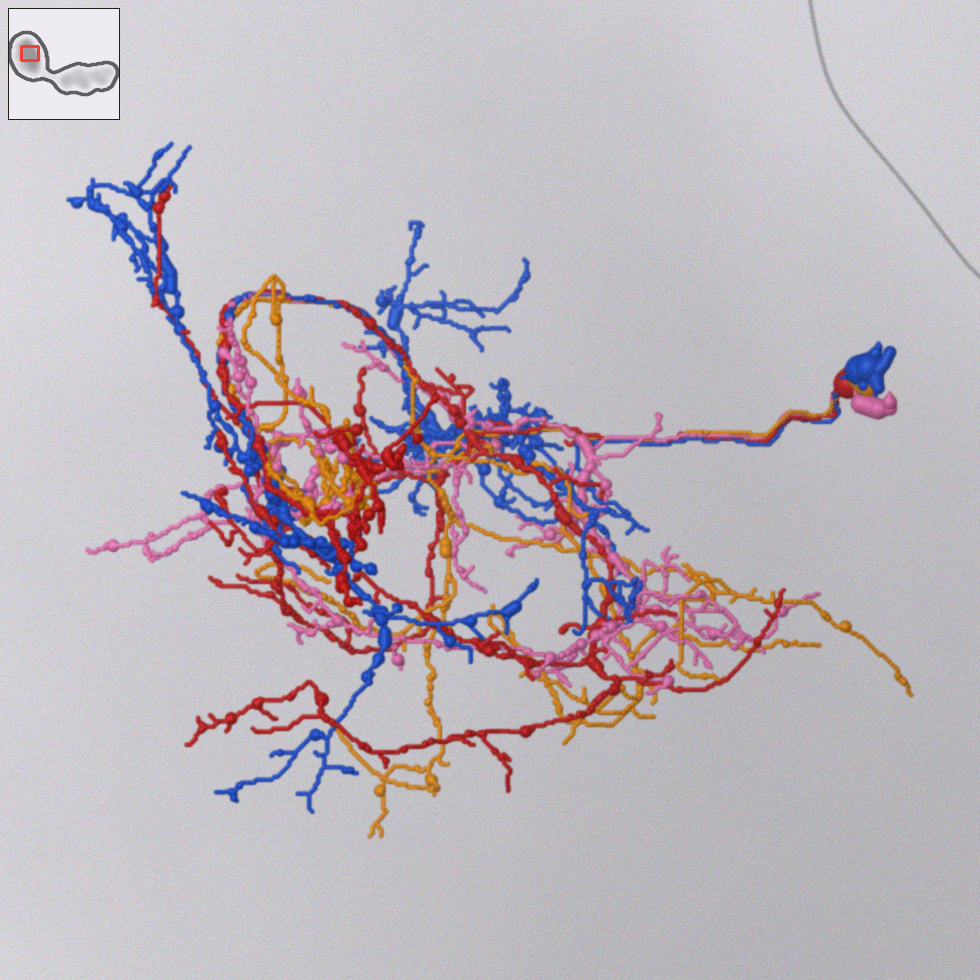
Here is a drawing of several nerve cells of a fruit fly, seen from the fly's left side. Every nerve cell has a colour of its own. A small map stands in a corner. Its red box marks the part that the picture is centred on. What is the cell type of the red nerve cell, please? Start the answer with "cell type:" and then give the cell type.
cell type: PVLP209m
